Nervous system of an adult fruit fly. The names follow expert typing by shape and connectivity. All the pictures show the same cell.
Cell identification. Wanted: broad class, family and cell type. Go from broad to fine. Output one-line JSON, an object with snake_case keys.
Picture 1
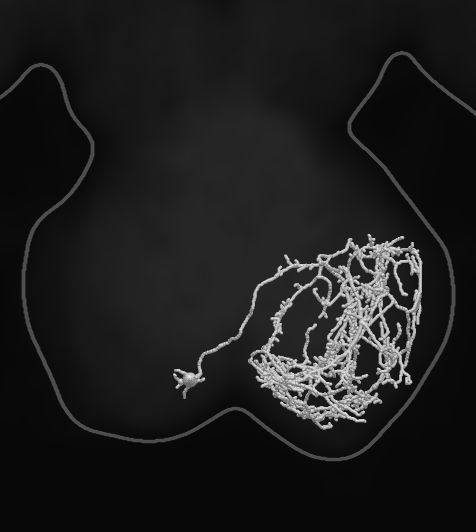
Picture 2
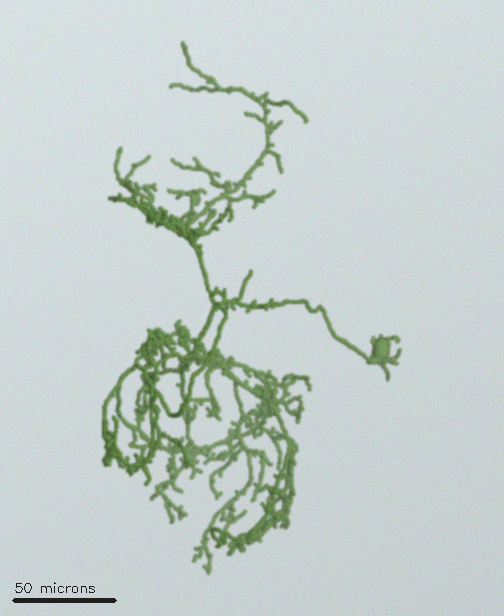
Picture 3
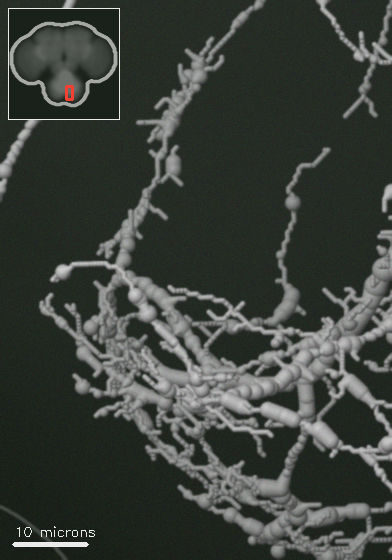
{"broad_class": "nerve-cord intrinsic neuron", "family": "hemilineage 10B", "cell_type": "IN10B014"}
